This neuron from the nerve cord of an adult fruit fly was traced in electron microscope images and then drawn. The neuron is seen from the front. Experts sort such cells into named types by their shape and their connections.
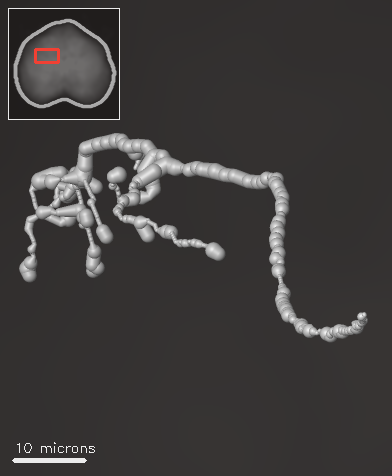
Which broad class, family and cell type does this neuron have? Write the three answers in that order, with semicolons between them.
descending neuron; hemilineage LB6; DNge086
